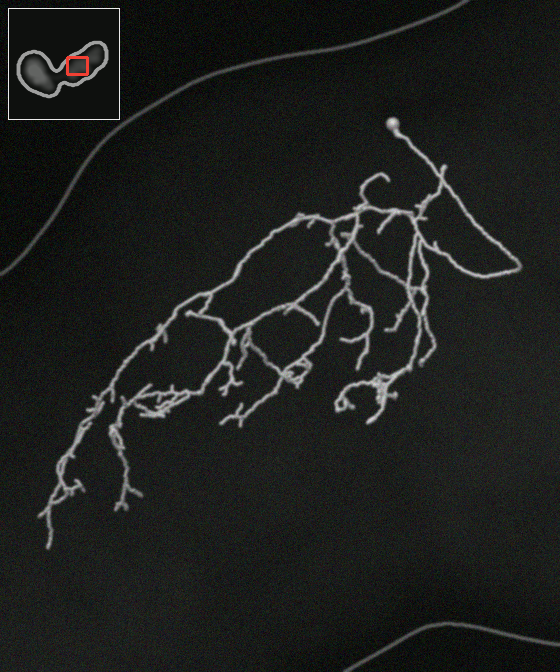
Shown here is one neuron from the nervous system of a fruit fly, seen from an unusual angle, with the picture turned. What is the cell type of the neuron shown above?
IN11B016_b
